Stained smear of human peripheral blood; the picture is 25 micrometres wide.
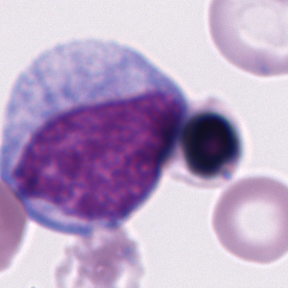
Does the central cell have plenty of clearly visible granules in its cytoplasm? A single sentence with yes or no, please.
No, the cytoplasm of the cell shows no visible granules.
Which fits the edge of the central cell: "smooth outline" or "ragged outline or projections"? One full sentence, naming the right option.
No projections, blebs or ragged parts break the cell's outline.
